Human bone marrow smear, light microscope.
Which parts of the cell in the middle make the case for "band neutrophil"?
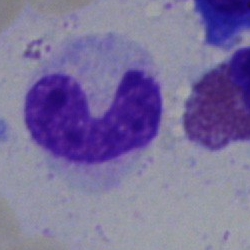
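This cell is a band neutrophil.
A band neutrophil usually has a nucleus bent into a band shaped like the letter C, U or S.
Here the nucleus is bent into a horseshoe with its notch opening upward, which goes with that shape.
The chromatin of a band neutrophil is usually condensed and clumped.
In this cell the chromatin is dark purple and coarsely clumped, which also goes with the name. The cytoplasm is pale greyish-blue and is widest above the nucleus, where it fills the notch; these points are simply what is seen here, neither for nor against the name.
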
